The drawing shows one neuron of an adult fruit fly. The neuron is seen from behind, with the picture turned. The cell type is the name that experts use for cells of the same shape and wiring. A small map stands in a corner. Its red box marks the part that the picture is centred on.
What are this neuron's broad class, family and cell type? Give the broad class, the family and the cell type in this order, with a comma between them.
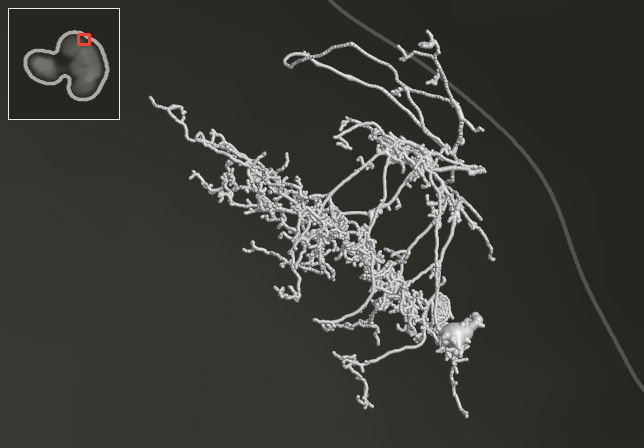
optic-lobe intrinsic neuron, Lawf, Lawf1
